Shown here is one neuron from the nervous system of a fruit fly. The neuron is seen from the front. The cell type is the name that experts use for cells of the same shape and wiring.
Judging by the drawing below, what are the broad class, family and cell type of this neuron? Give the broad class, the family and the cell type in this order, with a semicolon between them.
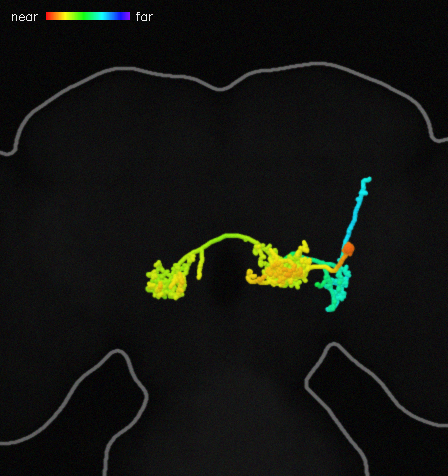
central-brain intrinsic neuron; hemilineage ALl1_ventral; M_l2PN10t19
